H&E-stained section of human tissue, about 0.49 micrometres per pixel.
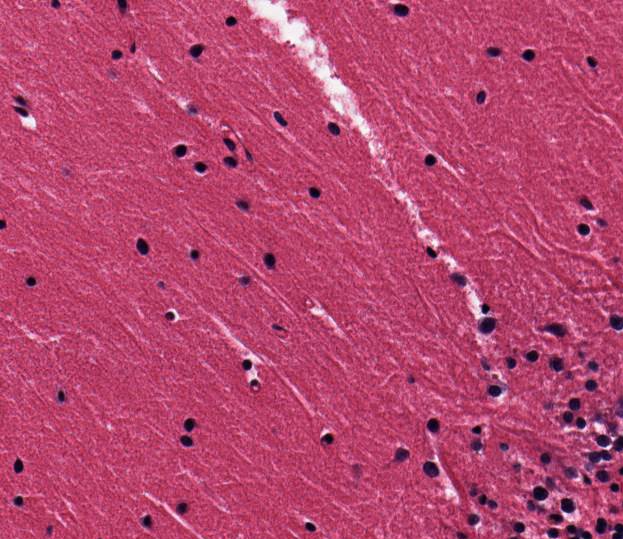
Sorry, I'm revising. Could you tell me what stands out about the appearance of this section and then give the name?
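Lower right corner: tissue shifts to a dense crowd of small, round, dark nuclei. Elsewhere, nuclei lie scattered in pink tissue: small, round to oval, darkly stained, little visible cytoplasm. Some sit in small clear perinuclear halos. No epithelium or glands anywhere in the field. Cerebellum.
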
